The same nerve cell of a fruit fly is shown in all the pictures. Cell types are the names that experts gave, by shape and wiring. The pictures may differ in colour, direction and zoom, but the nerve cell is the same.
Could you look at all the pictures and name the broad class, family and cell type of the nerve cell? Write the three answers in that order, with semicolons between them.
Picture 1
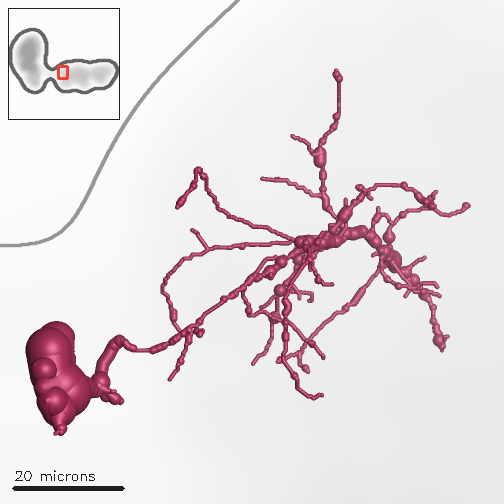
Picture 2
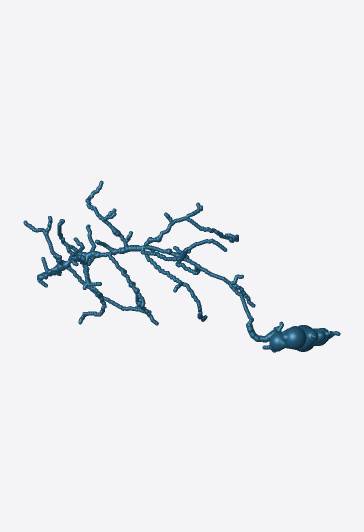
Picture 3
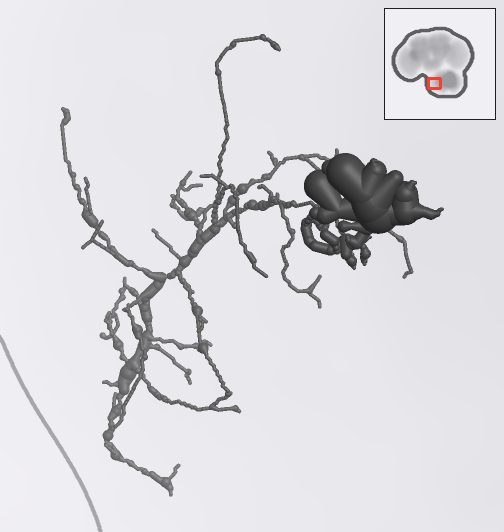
motor neuron of the nerve cord; hemilineage 15B; Acc. ti flexor MN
